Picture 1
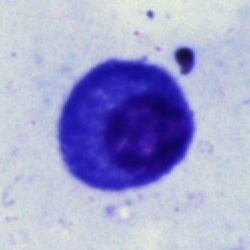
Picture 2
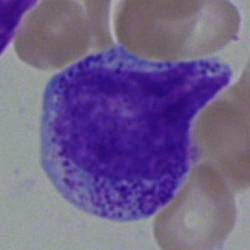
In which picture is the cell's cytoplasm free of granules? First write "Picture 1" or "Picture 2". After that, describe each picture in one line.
Picture 1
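What picture 1 shows: No granules are visible in the cytoplasm.
What picture 2 shows: Purple granules are most crowded in the cytoplasm at the bottom of the cell.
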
